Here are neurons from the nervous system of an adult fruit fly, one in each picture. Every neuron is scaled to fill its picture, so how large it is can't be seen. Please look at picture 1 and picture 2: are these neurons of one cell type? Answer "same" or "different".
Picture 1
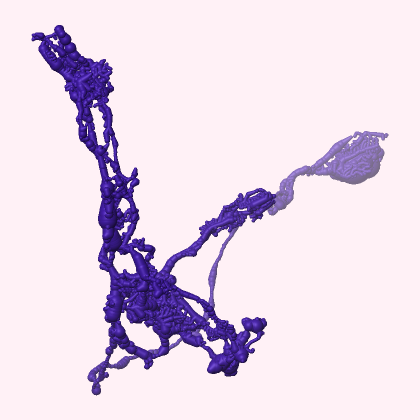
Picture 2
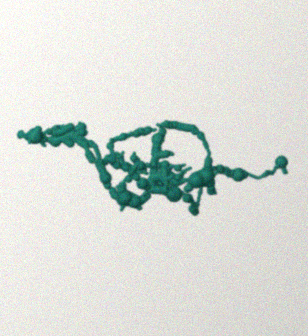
same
